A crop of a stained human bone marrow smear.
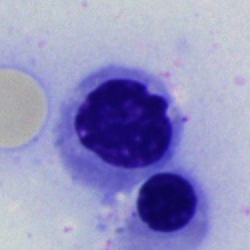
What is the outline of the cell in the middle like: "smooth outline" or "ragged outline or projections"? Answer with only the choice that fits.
Smooth outline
